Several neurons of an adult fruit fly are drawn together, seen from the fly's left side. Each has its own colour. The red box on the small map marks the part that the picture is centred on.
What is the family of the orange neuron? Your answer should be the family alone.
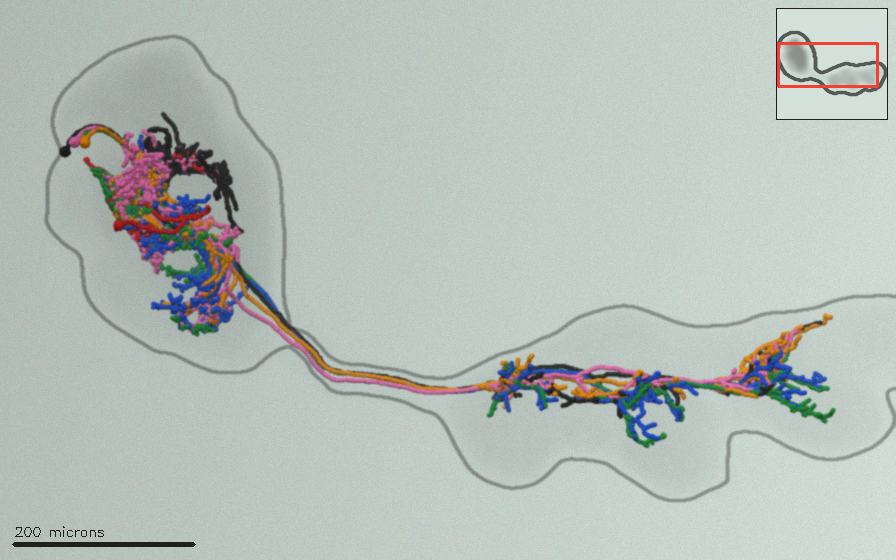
hemilineage WEDd1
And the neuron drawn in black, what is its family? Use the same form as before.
hemilineage WEDd1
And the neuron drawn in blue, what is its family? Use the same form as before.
hemilineage WEDd1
